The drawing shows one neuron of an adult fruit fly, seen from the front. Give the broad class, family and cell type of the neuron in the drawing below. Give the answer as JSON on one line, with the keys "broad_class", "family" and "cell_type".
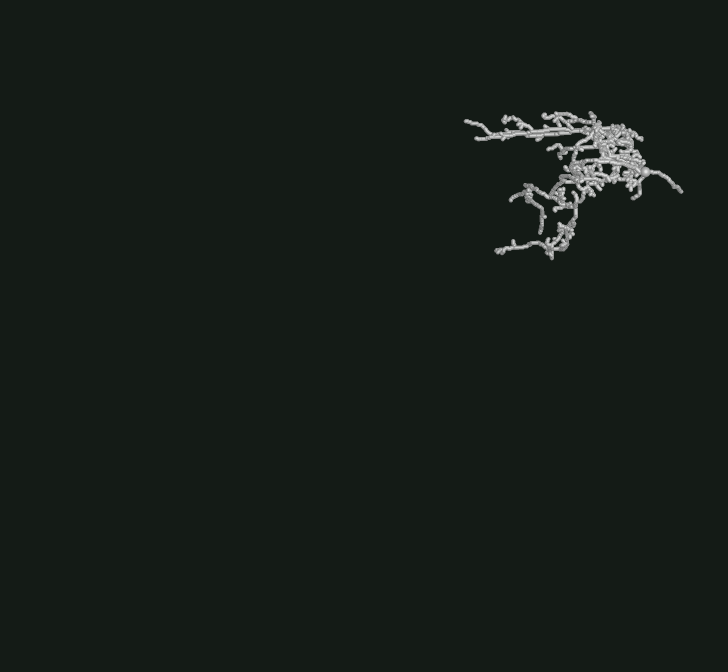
{"broad_class": "central-brain intrinsic neuron", "family": "hemilineage SLPad1_anterior", "cell_type": "SLP122"}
